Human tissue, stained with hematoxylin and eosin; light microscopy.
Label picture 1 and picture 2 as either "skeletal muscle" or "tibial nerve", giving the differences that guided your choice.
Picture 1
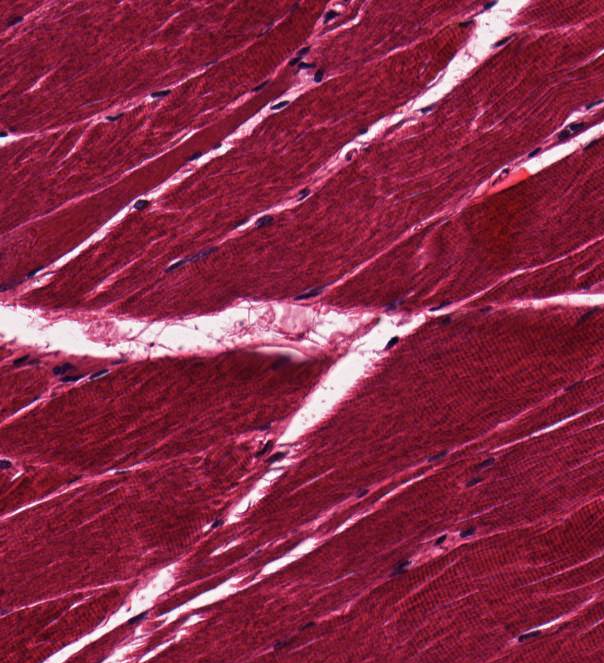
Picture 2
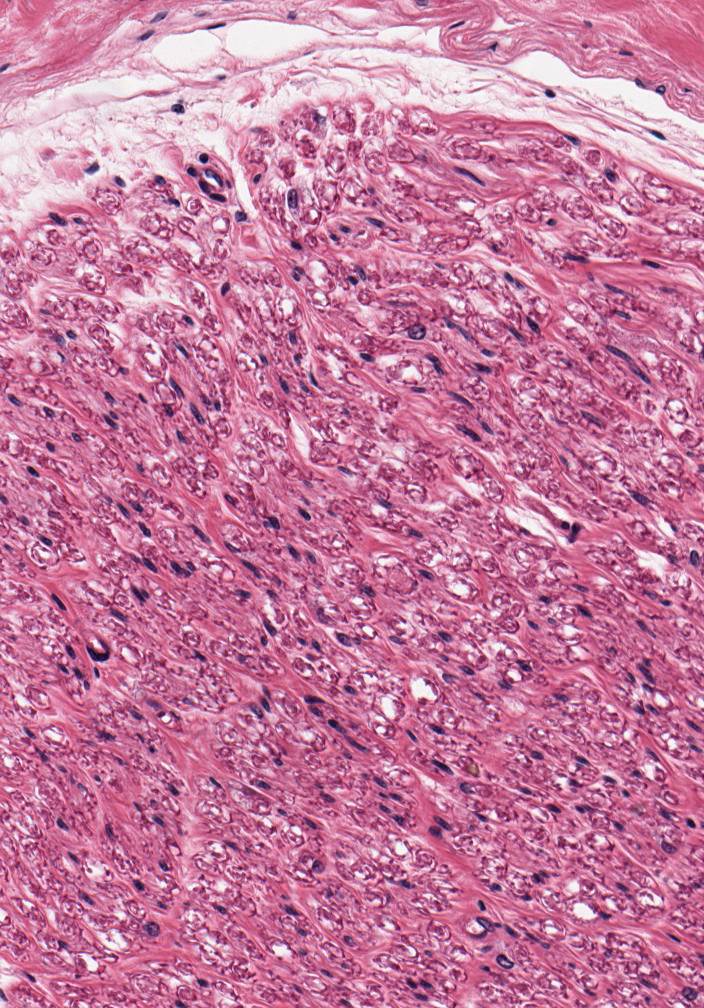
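Skeletal muscle appears in the first picture, tibial nerve in the second. In the skeletal muscle, long parallel fibres cross the whole field diagonally from lower left to upper right, with dark, flattened, elongated nuclei at their edges. A wide pale band of loose, wispy connective tissue crosses the middle left between fibre bundles, and a small vessel holding bright red erythrocytes lies between fibres near the upper right. In the tibial nerve, a single dense, compact bundle fills nearly the whole field beneath a narrow strip of looser tissue along the top edge. Its fibres and strands follow a wavy diagonal course, and thin strands of pink fibrous tissue separate rounded profiles throughout. At the top, a thin layer of flattened cells borders the bundle, with looser, paler fibrous tissue and a few flattened nuclei beyond it.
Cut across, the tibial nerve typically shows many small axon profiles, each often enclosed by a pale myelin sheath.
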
